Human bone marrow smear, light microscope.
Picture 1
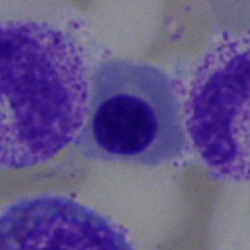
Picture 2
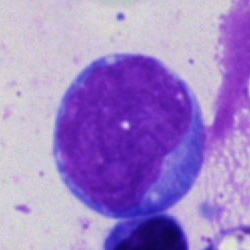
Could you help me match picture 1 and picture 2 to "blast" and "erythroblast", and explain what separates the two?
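Let me sort these out: picture 1 holds the erythroblast and picture 2 the blast. The chromatin is where they part most clearly: in the erythroblast it is dense and stains deep dark purple, while in the blast it is finely granular, without dense dark clumps.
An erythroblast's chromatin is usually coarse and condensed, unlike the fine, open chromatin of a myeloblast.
Next, the cytoplasm: around the erythroblast's nucleus it forms a broad rim, whereas the blast has only a narrow one, widest at the lower right.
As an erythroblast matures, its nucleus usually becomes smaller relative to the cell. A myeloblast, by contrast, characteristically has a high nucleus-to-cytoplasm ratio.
The colours differ as well, pale greyish-blue in the erythroblast and deep blue in the blast, where I see no granules. I can't see any nucleoli in the erythroblast's nucleus.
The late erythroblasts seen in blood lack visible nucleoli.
The outlines aren't alike either: the erythroblast's is irregular with somewhat angular corners, the blast's round to slightly oval and smooth. The erythroblast's nucleus sits off-centre, toward the left side of the cell. In the blast, a tiny bright white dot lies over the middle of the nucleus.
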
